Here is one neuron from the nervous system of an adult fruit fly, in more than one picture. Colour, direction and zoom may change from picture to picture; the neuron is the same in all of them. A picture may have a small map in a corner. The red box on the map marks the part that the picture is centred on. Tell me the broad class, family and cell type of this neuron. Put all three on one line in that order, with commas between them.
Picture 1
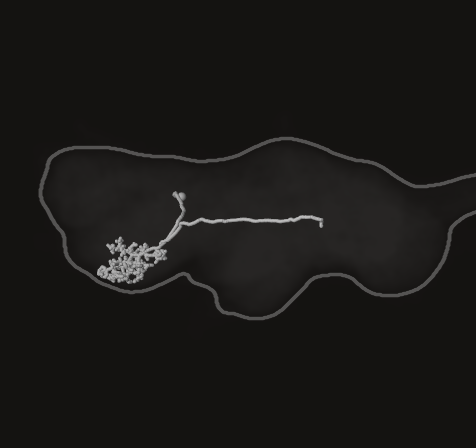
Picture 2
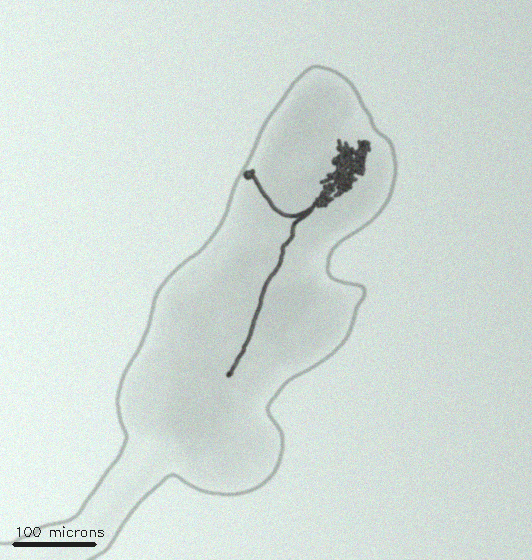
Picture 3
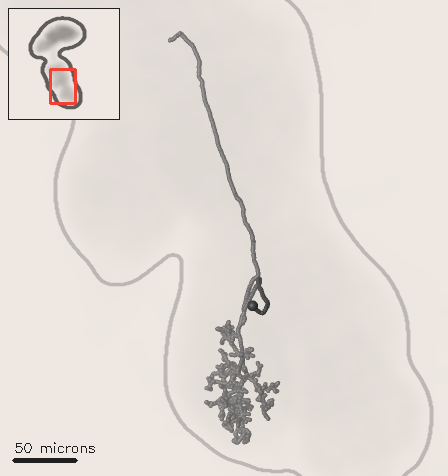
nerve-cord intrinsic neuron, hemilineage 23B, IN23B054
